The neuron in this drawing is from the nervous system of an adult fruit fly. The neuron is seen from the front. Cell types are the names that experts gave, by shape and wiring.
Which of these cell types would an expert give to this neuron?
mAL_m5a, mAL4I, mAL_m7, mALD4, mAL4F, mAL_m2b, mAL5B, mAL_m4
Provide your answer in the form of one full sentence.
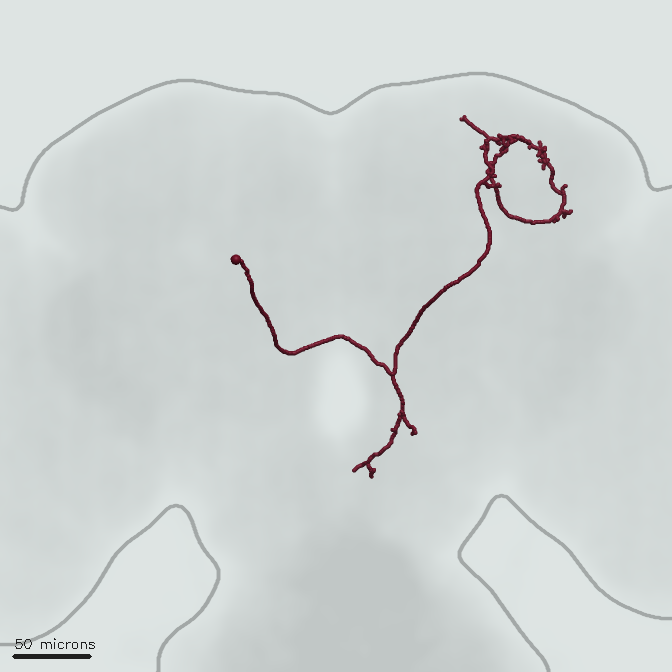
On the level of cell type, this neuron is mAL4F.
